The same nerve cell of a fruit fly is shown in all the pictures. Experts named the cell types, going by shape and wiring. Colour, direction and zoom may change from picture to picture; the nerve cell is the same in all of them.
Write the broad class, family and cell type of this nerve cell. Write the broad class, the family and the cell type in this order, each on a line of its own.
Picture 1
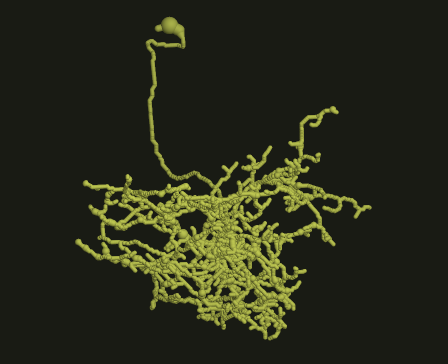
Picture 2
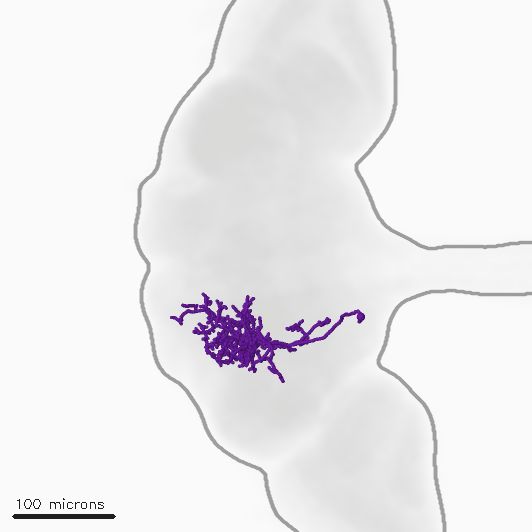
central-brain intrinsic neuron
hemilineage DM5_ventral
LAL186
